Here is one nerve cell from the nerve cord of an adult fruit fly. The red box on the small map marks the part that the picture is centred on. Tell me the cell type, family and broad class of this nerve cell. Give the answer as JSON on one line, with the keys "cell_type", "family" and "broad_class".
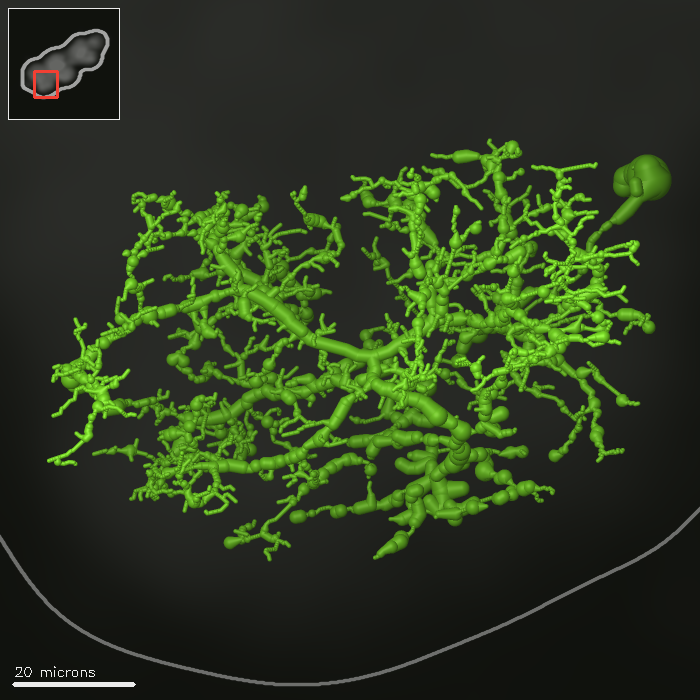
{"cell_type": "IN19A016", "family": "hemilineage 19A", "broad_class": "nerve-cord intrinsic neuron"}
